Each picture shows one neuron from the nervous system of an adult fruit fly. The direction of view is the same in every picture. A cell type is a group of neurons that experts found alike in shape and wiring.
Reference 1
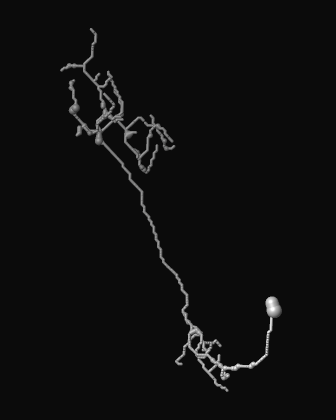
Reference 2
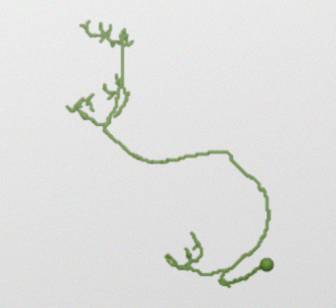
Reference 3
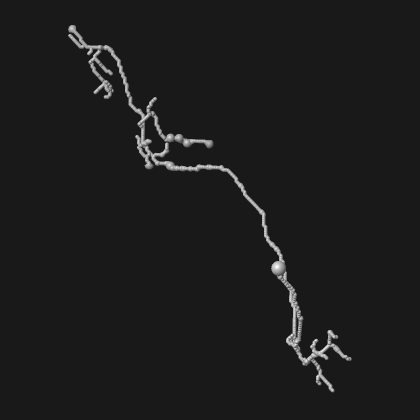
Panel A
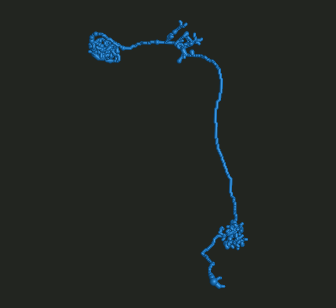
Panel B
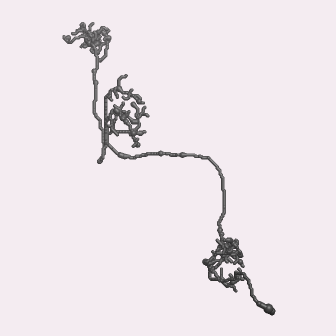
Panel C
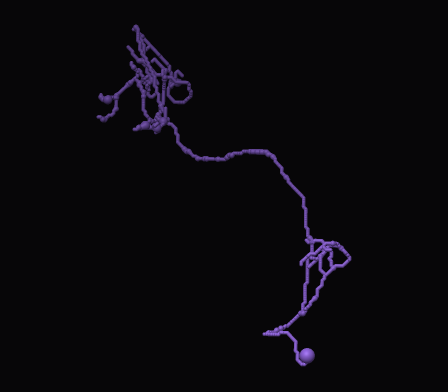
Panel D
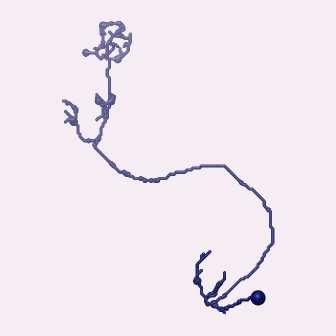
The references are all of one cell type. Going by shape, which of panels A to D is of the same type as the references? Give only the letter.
C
